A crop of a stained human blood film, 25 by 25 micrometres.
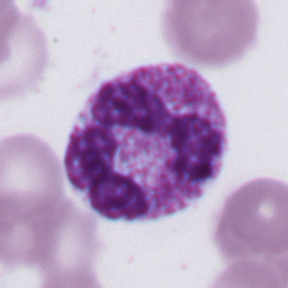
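Segmented neutrophil in a stained human peripheral blood smear. Look at how its nucleus is divided into several separate lobes. Notice that these lobes sit around the rim of the cell, encircling a central area of cytoplasm. No nucleoli are visible in them. Between the granules, the cytoplasm is pale pink.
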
